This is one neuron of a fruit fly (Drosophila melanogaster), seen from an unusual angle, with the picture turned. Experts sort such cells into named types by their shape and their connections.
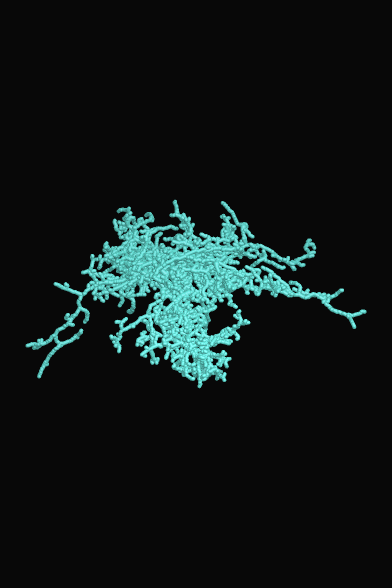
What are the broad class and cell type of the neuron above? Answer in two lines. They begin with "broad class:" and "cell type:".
broad class: central-brain intrinsic neuron
cell type: IB008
